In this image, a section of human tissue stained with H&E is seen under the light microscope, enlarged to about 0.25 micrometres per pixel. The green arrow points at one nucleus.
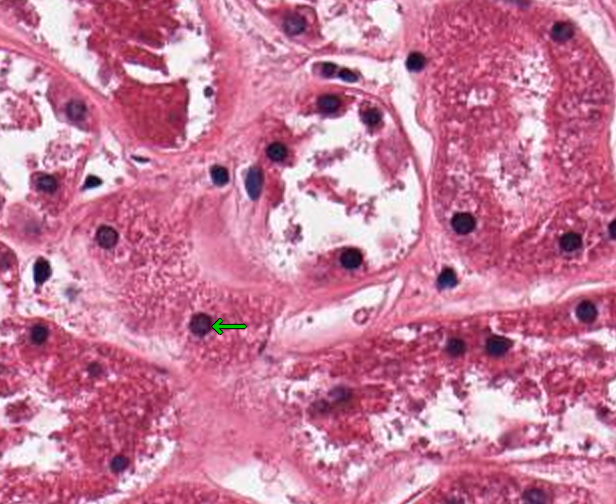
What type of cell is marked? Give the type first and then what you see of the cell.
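The marked cell is a proximal tubule cell. The nucleus is round with a smooth, sharply defined edge. The cytoplasm is abundant, pink and coarsely granular. No clear border separates this cell's cytoplasm from the granular cytoplasm of the neighbouring cells in the same tubule.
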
